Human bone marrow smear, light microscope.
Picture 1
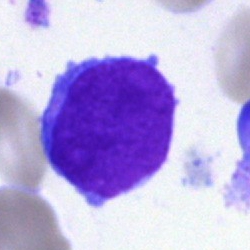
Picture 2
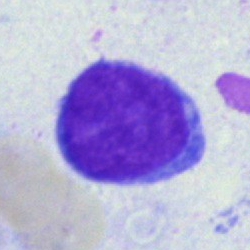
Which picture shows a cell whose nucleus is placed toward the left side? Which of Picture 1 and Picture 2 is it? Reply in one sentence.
The nucleus of the cell in picture 2 is positioned toward the left side.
